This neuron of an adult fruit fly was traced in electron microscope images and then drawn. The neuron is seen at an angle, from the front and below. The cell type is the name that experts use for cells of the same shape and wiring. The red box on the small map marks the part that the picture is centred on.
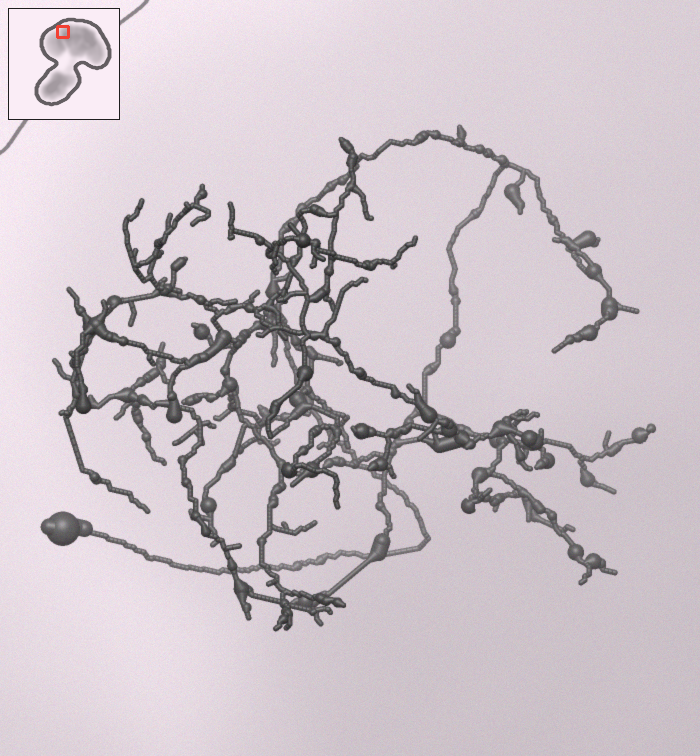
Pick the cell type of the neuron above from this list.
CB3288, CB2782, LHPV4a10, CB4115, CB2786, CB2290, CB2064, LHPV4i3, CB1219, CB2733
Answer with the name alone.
CB2786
